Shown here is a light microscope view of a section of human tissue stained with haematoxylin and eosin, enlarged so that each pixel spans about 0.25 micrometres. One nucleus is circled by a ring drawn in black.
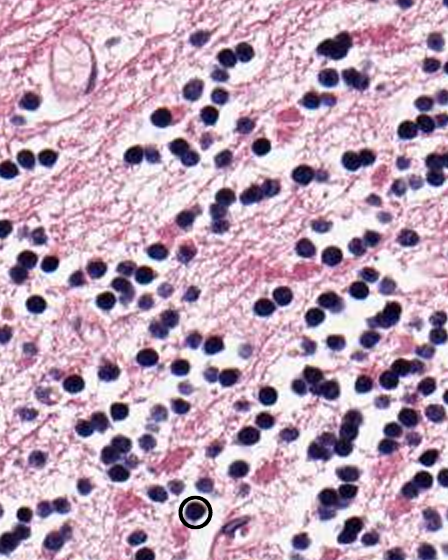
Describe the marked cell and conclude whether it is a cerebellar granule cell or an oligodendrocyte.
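The nucleus is round with a smooth, sharp outline. Hardly any cytoplasm is visible; the nucleus sits in a small pale, clear space rather than having a distinct pink rim. It lies on its own, not touching other nuclei, within a pink fibrillar background, with the curved wall of a small vessel just to its right. It is a cerebellar granule cell.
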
